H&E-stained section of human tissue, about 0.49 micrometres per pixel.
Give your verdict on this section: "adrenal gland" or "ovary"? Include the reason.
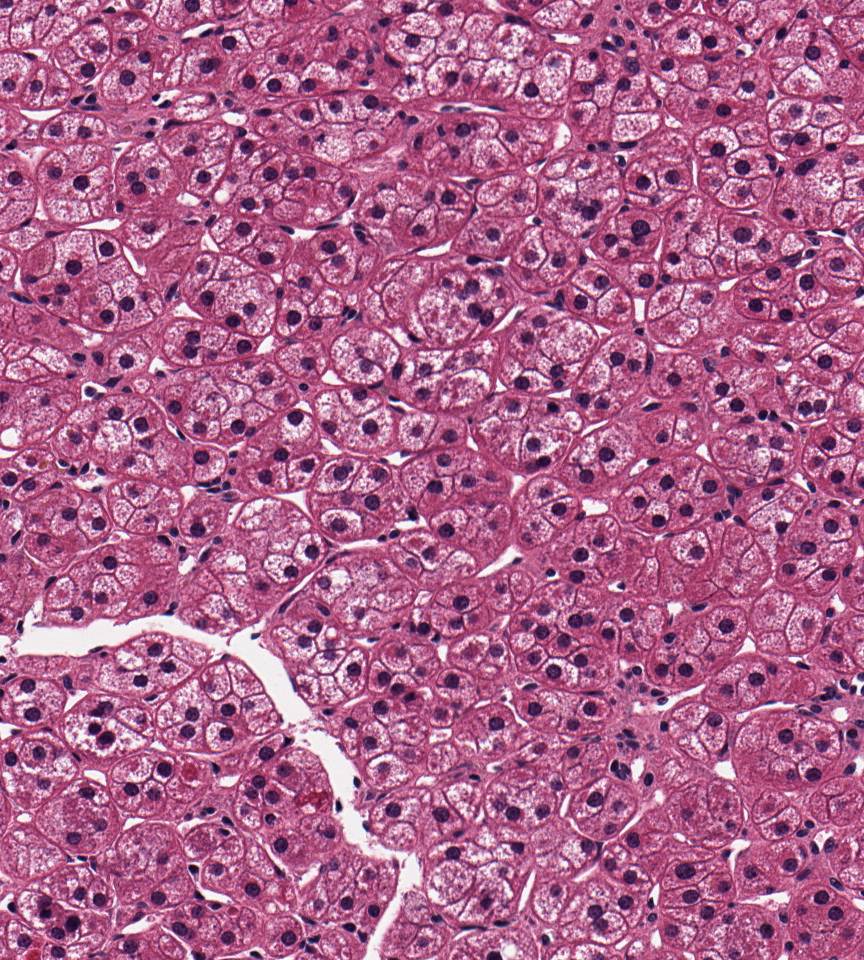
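It is adrenal gland. Look at the cells: their cytoplasm is abundant, pale pink and finely granular to bubbly, and sharp, distinct membranes outline each from its neighbours. Their nuclei are of fairly uniform size across the field. Delicate thin-walled capillary channels, lined by flattened, elongated nuclei, separate the nests.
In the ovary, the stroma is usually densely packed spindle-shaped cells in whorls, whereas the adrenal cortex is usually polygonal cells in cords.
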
